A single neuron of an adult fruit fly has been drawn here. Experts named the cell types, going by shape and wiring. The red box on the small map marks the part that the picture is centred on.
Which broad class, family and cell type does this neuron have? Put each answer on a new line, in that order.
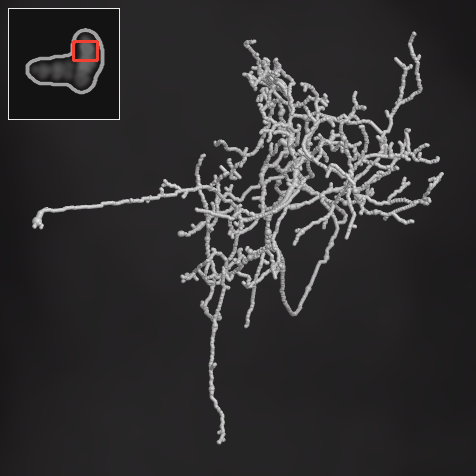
central-brain intrinsic neuron
hemilineage VLPl&p1_posterior
aIPg8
